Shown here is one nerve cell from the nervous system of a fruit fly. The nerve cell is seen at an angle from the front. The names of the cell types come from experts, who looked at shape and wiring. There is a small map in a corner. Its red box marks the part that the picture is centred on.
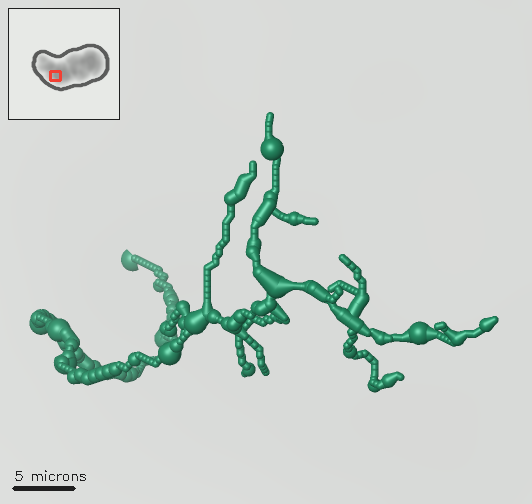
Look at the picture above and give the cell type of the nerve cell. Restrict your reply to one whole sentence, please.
It is the cell type LgLG1a to which this nerve cell belongs.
